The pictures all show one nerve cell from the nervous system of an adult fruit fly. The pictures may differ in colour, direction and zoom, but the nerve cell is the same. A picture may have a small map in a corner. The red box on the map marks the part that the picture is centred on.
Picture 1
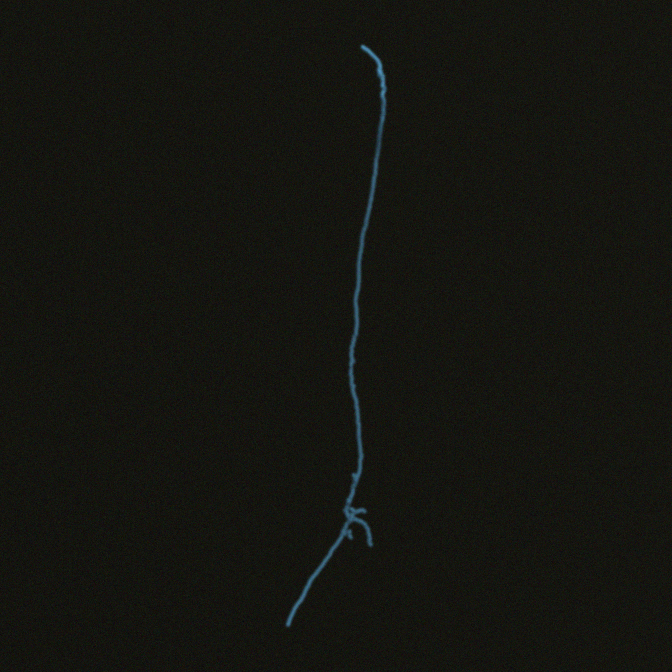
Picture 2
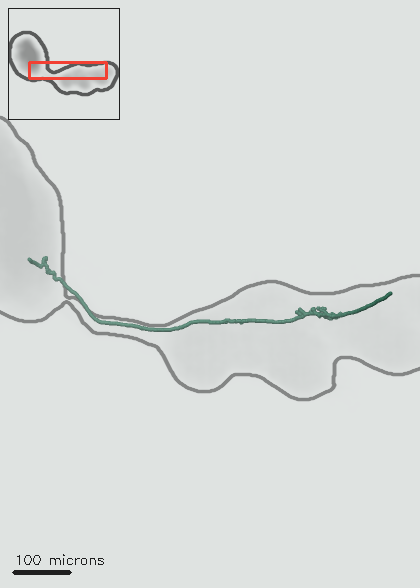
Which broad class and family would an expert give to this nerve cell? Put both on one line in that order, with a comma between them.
sensory neuron ascending to the brain, class mechanosensory proprioceptive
